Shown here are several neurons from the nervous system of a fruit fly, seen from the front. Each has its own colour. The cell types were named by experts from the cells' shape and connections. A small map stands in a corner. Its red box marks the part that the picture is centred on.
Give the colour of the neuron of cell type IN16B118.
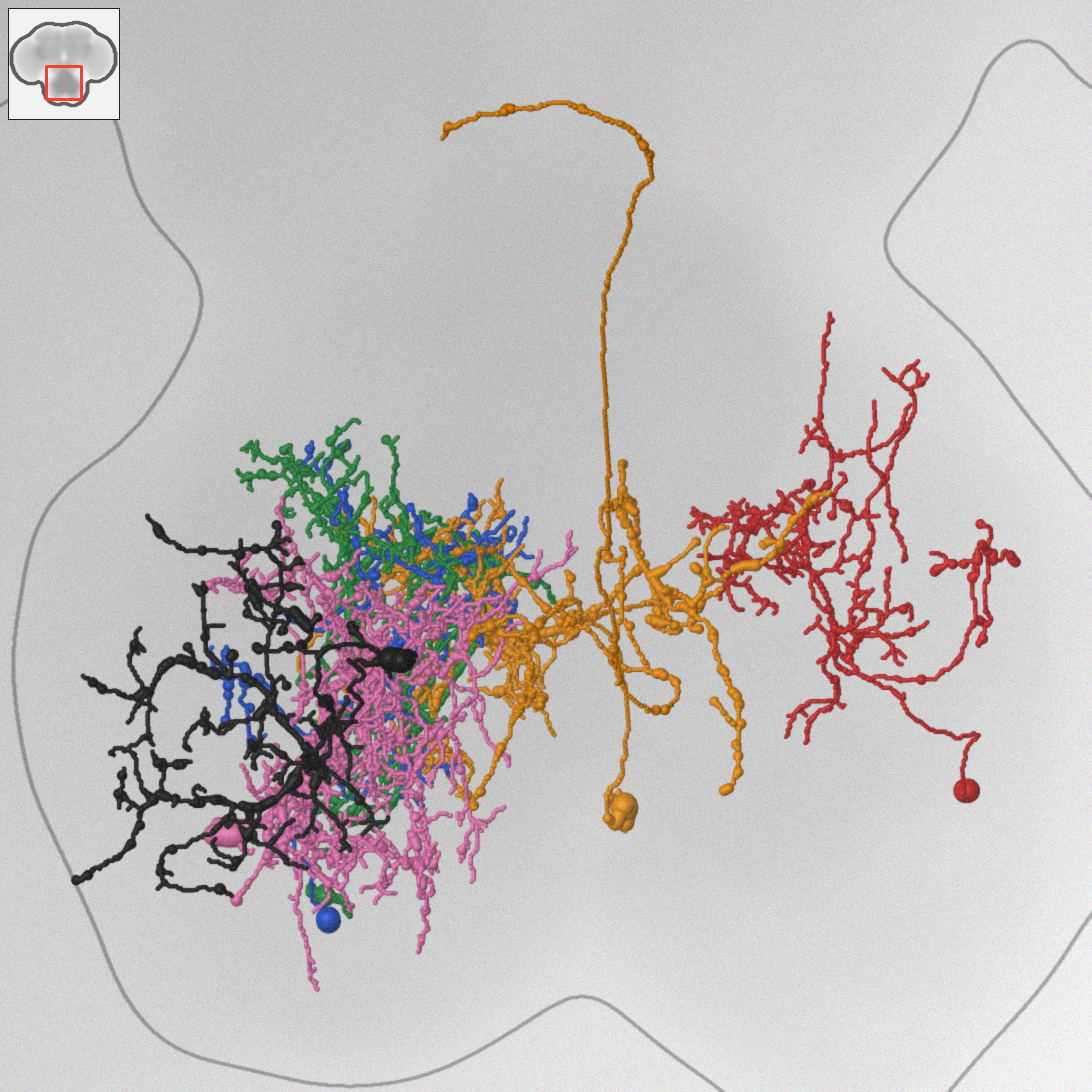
red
